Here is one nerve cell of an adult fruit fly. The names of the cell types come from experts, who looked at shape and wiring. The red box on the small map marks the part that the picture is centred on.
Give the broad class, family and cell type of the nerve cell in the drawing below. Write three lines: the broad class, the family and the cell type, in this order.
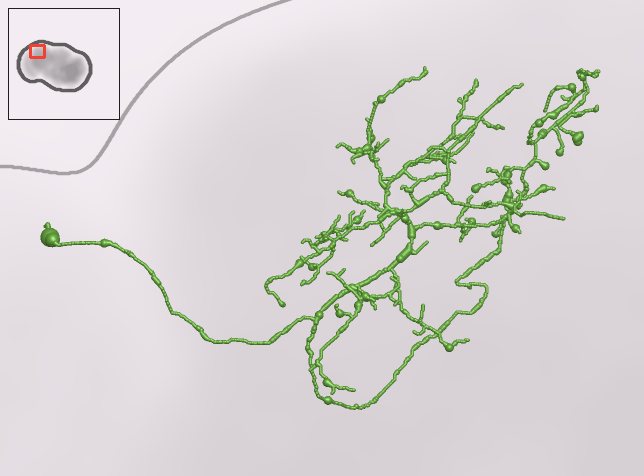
central-brain intrinsic neuron
hemilineage SLPal2
SLP042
